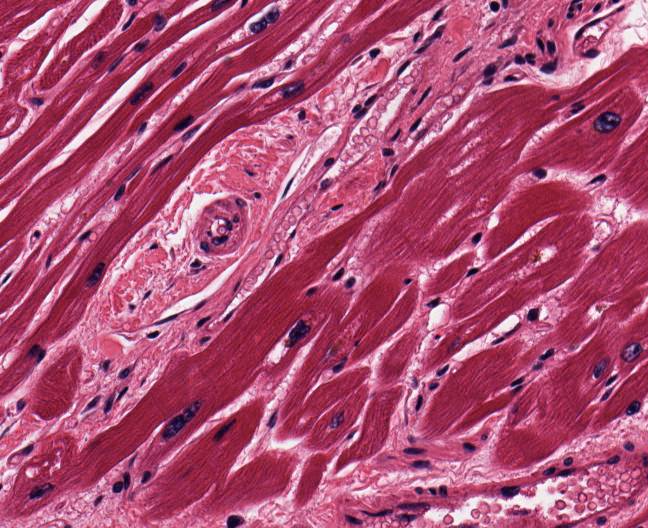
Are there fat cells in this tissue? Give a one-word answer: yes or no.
No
